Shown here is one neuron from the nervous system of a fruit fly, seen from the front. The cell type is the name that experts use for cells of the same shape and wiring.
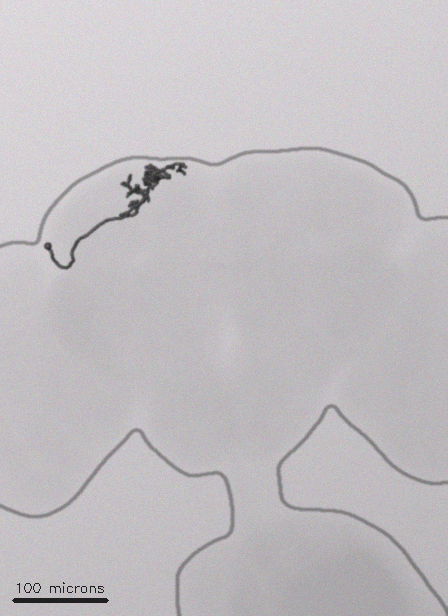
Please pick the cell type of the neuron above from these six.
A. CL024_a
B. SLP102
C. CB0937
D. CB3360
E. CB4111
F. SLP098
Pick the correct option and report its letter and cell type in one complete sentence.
As option B gives it, the neuron's cell type is SLP102.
